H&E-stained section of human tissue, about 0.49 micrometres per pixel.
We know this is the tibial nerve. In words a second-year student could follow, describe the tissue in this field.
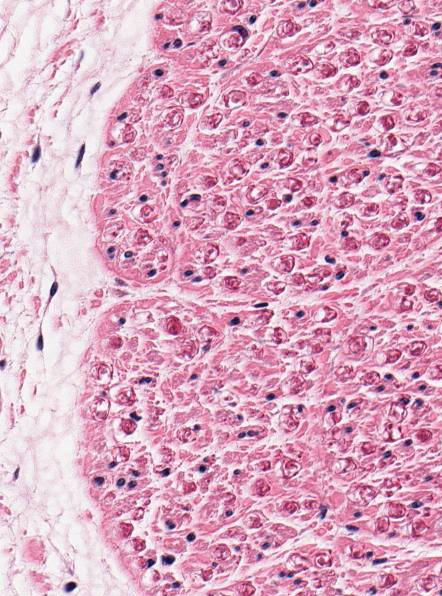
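Item one: small, dark, oval nuclei lie scattered between the round fibre profiles. Item two: at the left edge, loose pale connective tissue holds sparse, elongated dark nuclei. Item three: neither epithelium nor glands appear anywhere in the field.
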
